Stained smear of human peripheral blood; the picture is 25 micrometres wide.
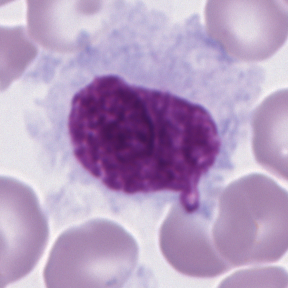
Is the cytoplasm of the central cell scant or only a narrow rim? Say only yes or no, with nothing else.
No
